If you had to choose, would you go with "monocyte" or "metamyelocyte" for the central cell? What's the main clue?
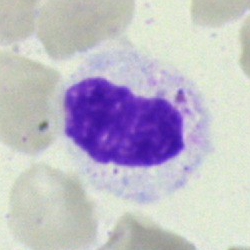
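This is a metamyelocyte. The deciding feature is the chromatin, which is dense and dark purple with only a few paler streaks.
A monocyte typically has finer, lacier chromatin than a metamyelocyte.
The nucleus is irregular, wider from side to side than from top to bottom, and lies toward the left, leaving more cytoplasm on the right. Small purple granules are scattered sparsely through that cytoplasm.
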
